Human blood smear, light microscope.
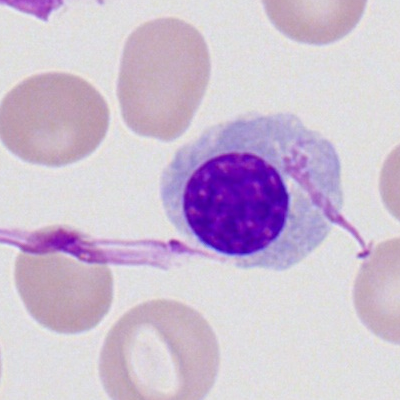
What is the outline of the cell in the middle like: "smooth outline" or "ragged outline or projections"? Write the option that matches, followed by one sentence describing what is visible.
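Ragged outline or projections. The cell's outline is irregular and slightly wavy rather than smoothly round.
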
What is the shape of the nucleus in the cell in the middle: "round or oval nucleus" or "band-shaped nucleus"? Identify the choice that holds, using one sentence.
Compact and round or oval, the nucleus is not drawn out into a band.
